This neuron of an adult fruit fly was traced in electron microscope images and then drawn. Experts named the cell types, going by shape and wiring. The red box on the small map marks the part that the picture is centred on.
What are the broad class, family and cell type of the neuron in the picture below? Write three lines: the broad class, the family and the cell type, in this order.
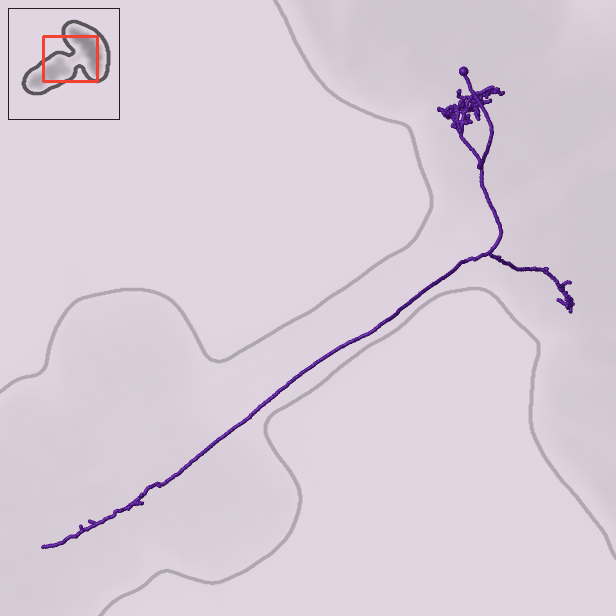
descending neuron
hemilineage LB7
DNge094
